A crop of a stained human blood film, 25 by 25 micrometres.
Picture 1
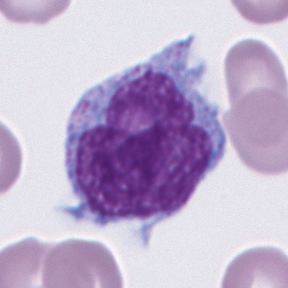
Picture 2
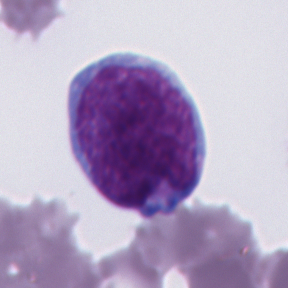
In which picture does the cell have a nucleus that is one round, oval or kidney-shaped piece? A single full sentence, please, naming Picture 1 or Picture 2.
Picture 2 shows a cell whose nucleus is a single compact round, oval or kidney-shaped mass.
